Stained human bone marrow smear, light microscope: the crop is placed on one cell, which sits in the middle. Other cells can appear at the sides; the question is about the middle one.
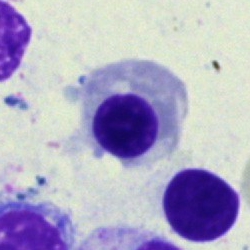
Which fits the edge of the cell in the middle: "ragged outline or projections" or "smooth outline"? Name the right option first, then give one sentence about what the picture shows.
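Ragged outline or projections. The cell outline is irregular, with small blunt projections on the left side.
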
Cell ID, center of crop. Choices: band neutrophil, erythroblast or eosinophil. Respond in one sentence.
The cell the crop is centered on is an erythroblast.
